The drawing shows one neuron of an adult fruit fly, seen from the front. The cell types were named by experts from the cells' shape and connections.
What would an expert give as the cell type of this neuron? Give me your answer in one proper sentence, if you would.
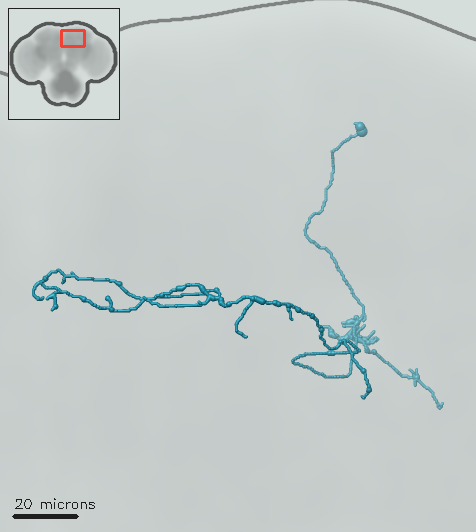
A cell of type KCg-d is what this neuron is.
